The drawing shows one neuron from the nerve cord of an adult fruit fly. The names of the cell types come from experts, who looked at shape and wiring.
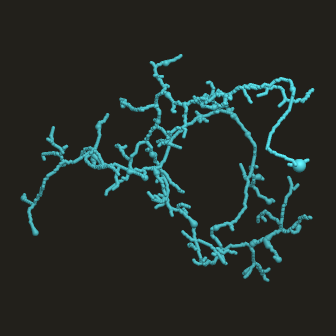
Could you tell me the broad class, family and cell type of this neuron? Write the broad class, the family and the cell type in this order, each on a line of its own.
nerve-cord intrinsic neuron
hemilineage 20A.22A
IN20A.22A092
